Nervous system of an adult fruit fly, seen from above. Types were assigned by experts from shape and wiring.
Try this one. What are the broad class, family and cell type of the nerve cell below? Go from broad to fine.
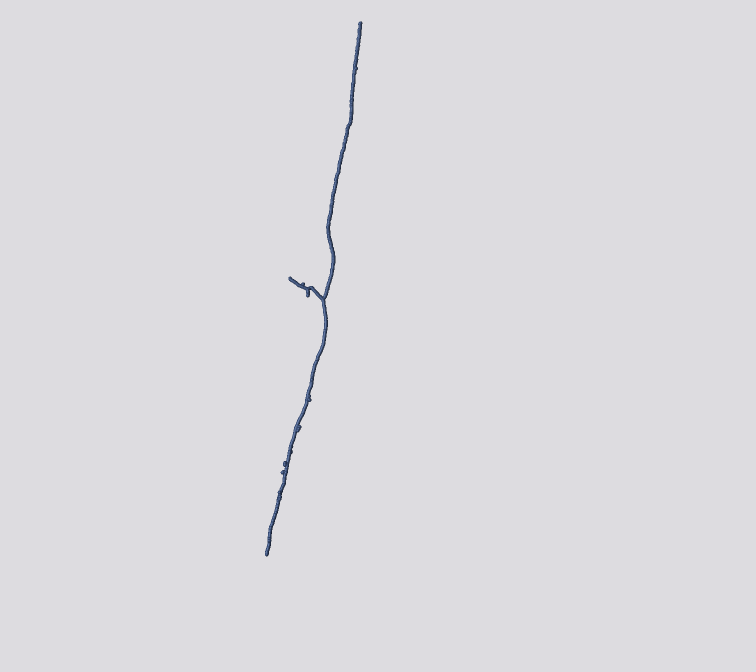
sensory neuron ascending to the brain; class mechanosensory proprioceptive; SApp01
